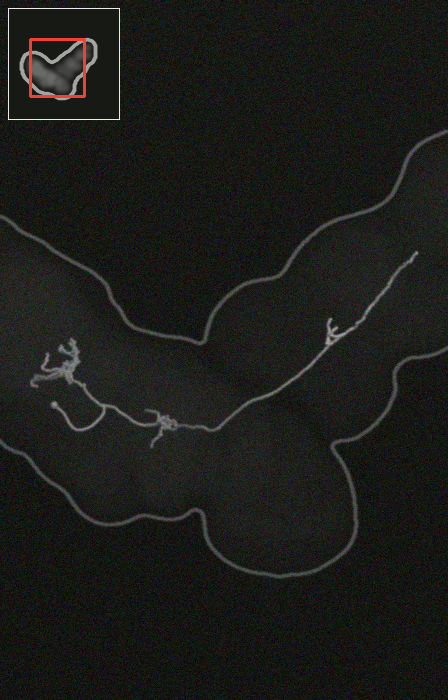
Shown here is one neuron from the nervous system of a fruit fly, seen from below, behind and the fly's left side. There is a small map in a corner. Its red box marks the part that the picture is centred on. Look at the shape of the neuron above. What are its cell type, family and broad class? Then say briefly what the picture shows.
It is of cell type DNge094. Its family is hemilineage LB7. It is a descending neuron. Its cell body lies on the left of the picture. As drawn here it is wider than it is tall.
